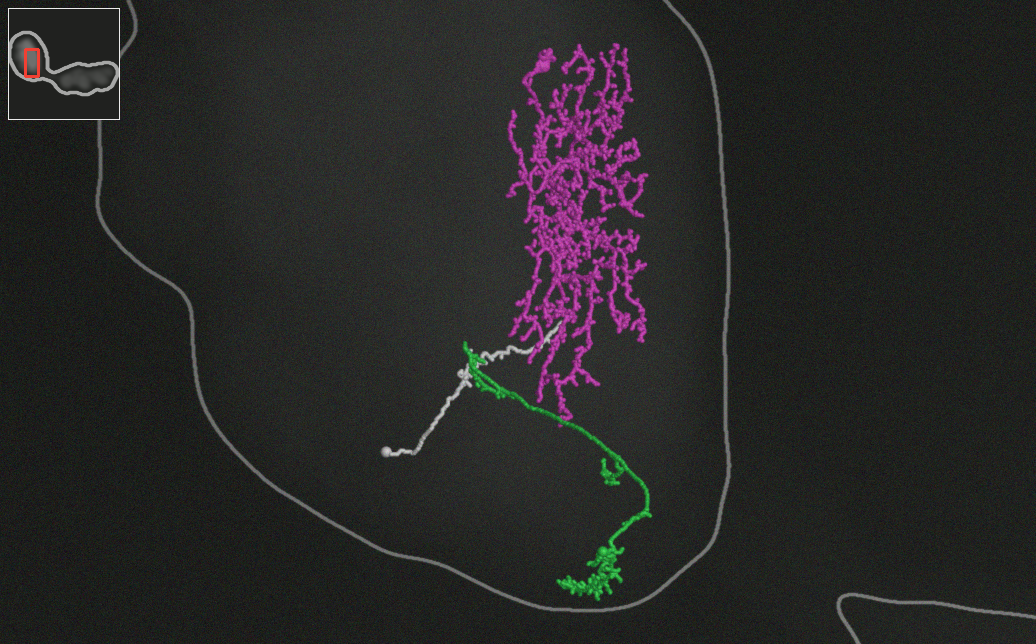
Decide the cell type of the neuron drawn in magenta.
Dm20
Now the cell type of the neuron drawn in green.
TmY9b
